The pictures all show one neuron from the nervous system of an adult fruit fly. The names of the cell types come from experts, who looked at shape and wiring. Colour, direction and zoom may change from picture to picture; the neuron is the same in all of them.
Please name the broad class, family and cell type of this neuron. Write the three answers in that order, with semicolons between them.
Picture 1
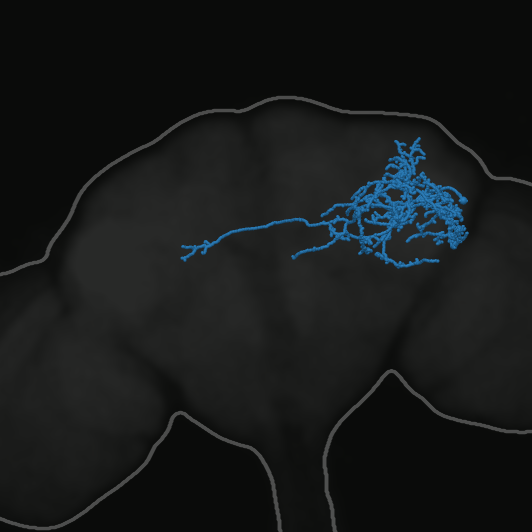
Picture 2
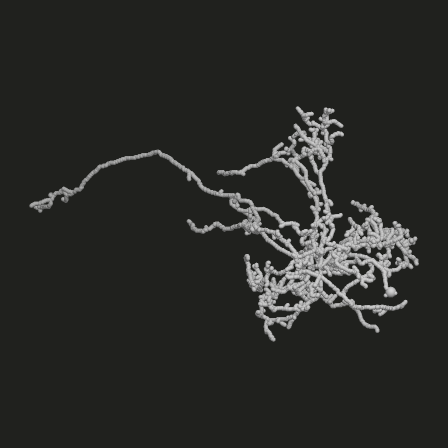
central-brain intrinsic neuron; hemilineage VLPl2_medial; AVLP176_b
